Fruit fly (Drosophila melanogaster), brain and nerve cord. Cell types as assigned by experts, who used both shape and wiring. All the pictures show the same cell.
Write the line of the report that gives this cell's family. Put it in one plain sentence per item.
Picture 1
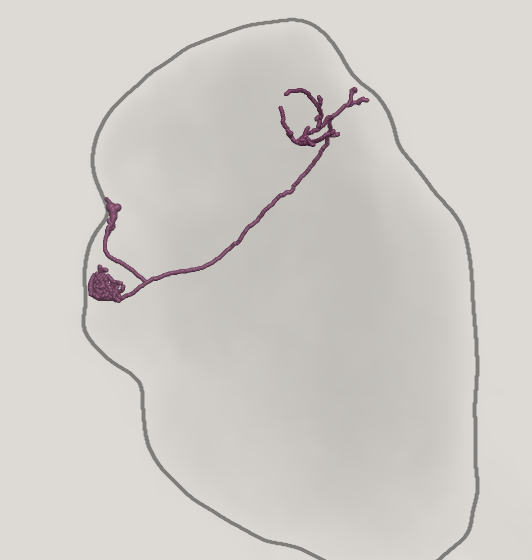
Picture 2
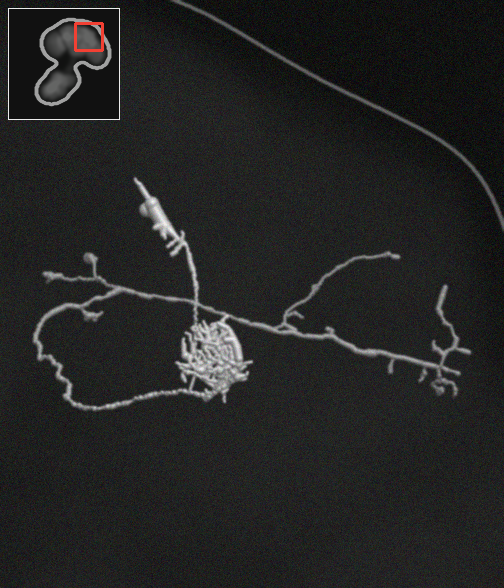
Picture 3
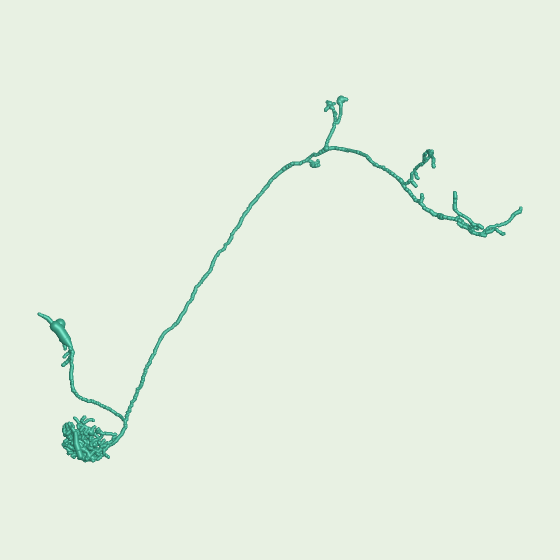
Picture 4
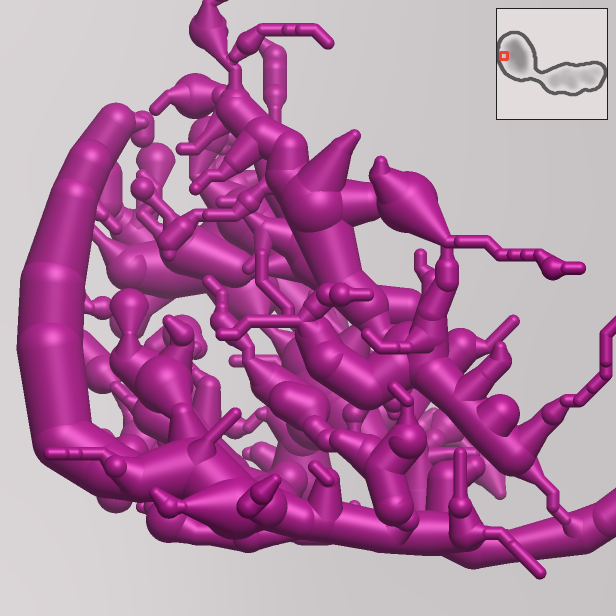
The family is hemilineage ALad1.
